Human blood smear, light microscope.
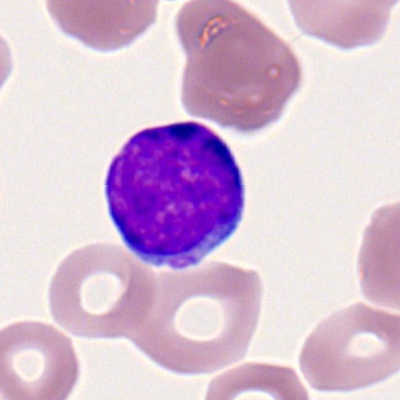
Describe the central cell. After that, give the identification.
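Looking at this cell, I see that its outline is round and smooth. The nucleus takes up nearly the whole cell. Its chromatin is dark purple and coarsely clumped. The cytoplasm shows only as a thin crescent, mostly along the lower edge of the cell. This is a lymphocyte.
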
